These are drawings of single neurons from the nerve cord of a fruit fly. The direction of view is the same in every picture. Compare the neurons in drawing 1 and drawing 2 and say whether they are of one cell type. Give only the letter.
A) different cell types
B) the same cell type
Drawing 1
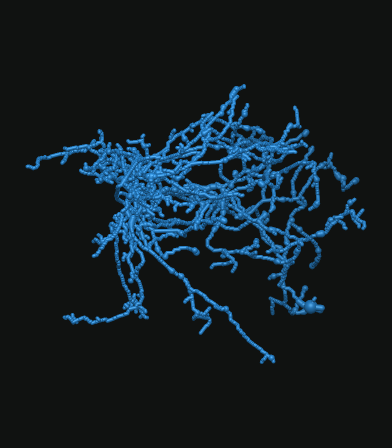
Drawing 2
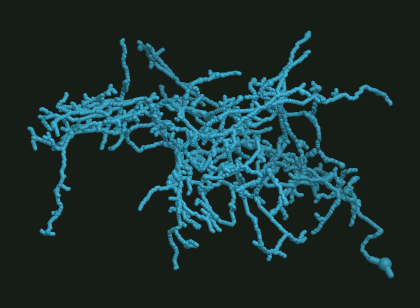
A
